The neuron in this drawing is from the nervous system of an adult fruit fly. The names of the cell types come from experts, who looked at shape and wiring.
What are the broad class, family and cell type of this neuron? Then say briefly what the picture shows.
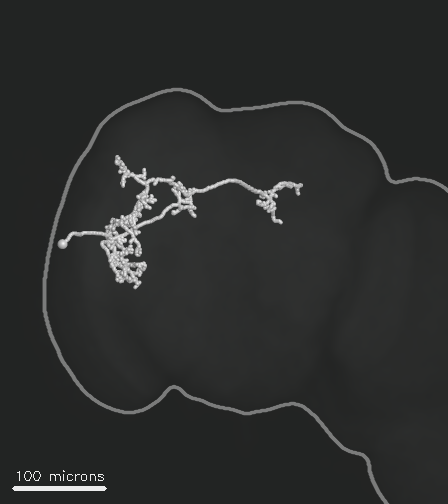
It is a central-brain intrinsic neuron. Its family is hemilineage VLPl2_medial. It is of cell type AVLP190. Its cell body lies on the left of the picture. By the scale bar it is about 250 microns wide in this view.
